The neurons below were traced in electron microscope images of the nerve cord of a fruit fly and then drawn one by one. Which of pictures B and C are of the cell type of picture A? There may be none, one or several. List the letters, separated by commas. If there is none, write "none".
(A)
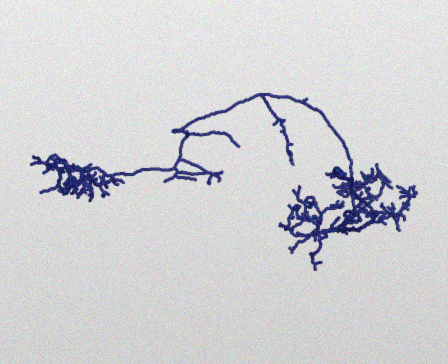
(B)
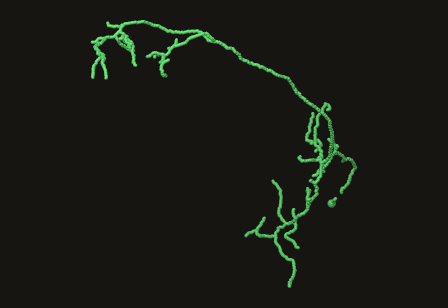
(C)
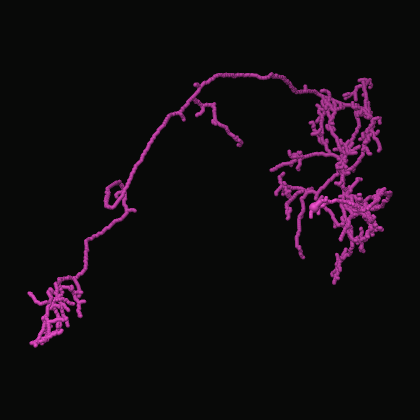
C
